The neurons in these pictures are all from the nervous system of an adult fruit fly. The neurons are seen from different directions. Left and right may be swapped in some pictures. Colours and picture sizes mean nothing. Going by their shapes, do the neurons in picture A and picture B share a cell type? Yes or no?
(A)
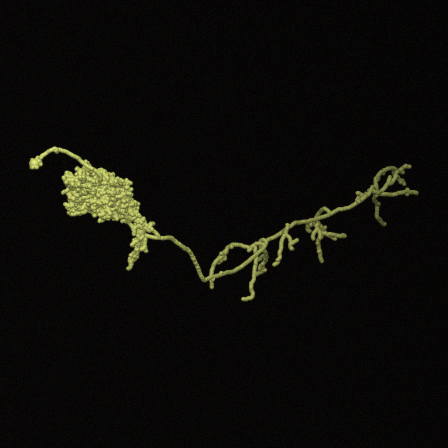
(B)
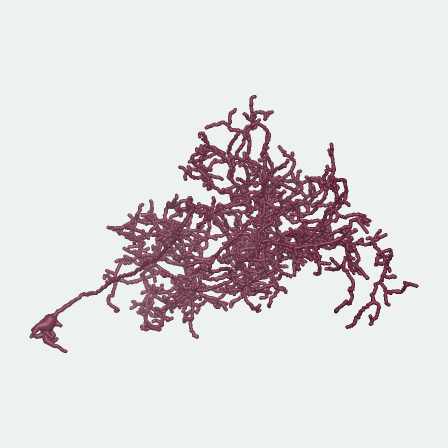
no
